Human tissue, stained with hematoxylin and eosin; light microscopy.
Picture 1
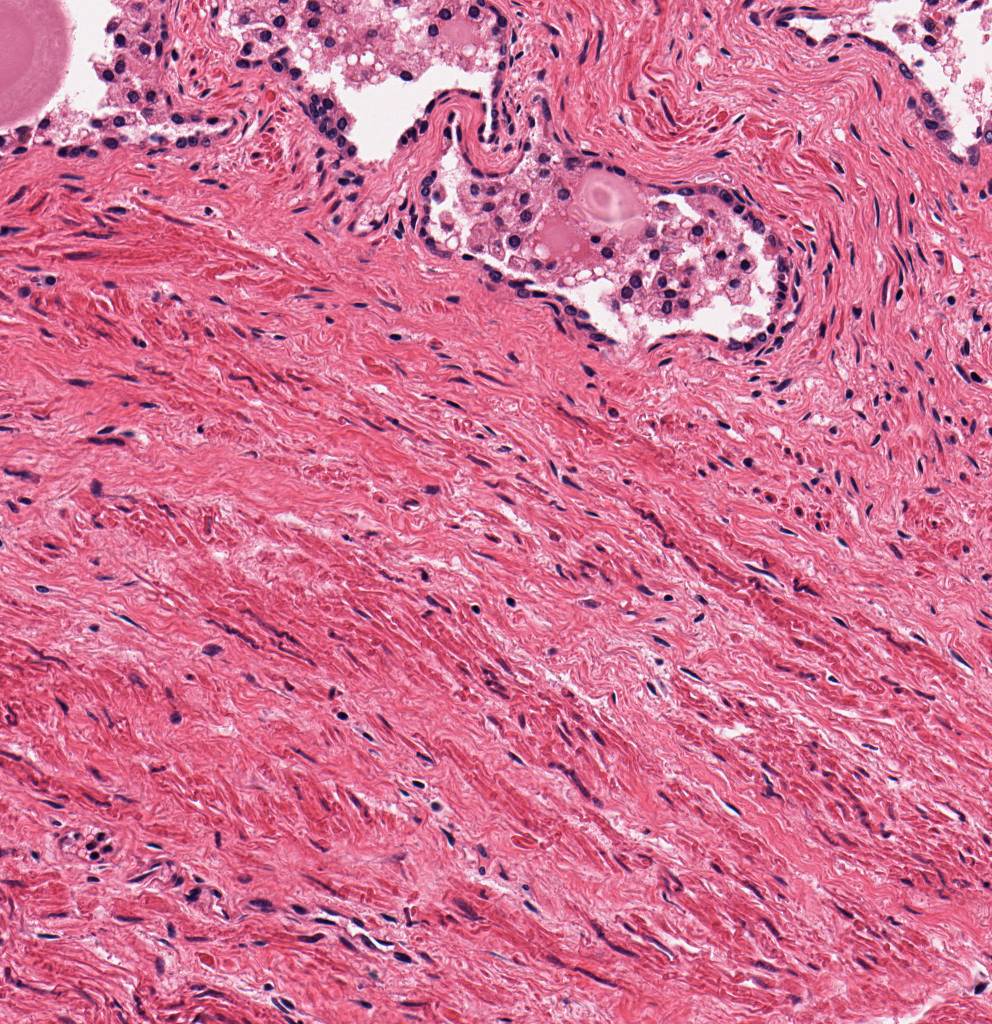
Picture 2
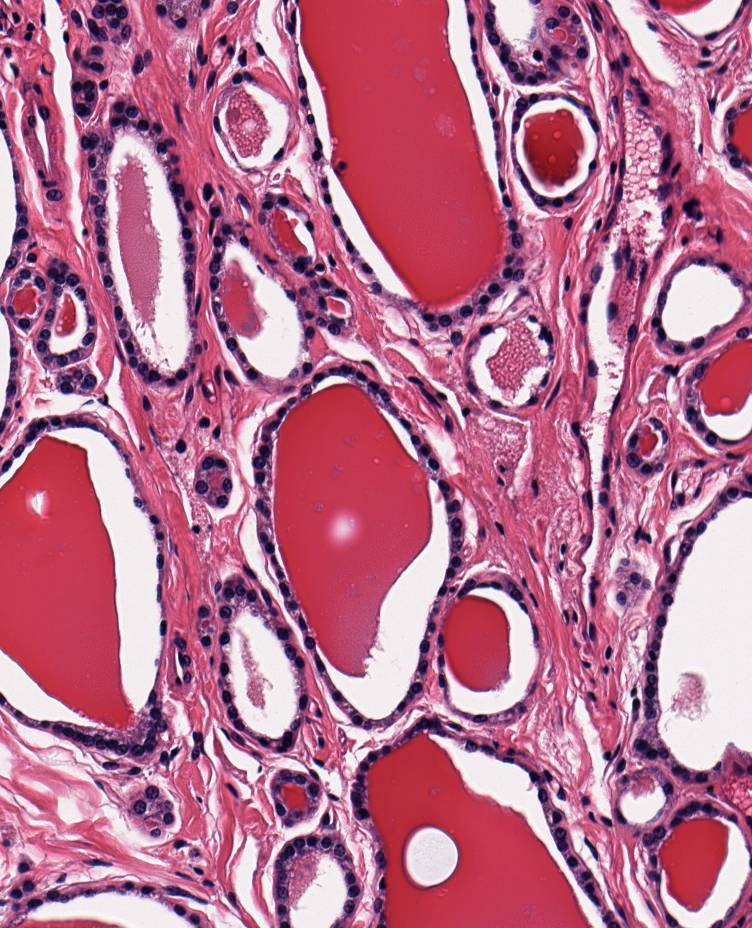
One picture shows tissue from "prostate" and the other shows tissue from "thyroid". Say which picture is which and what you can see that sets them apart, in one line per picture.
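Picture 1: prostate. The stromal nuclei are mostly elongated and spindle-shaped, lying in line with the fibres.
Picture 2: thyroid. The lining cells have small, round, dark-staining nuclei set in one even row.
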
